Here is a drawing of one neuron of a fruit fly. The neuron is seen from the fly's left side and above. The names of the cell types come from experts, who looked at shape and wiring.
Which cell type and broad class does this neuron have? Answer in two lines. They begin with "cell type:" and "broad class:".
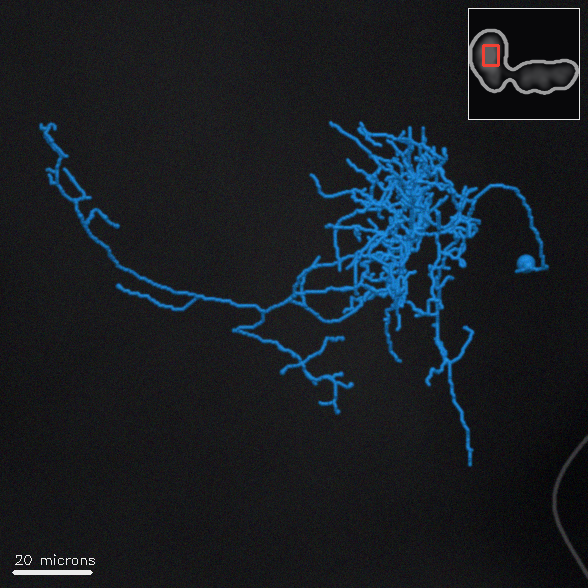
cell type: PS263
broad class: central-brain intrinsic neuron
